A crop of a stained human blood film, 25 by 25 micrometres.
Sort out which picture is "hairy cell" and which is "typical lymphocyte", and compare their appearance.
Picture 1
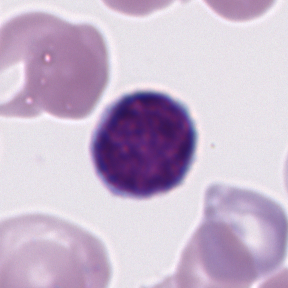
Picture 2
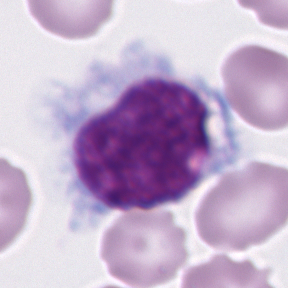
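Picture 1 shows a typical lymphocyte; picture 2 shows a hairy cell. The outline of the typical lymphocyte is smooth and round, with no projections, whereas the margin of the hairy cell is ragged, with many fine hair-like projections of cytoplasm. In the typical lymphocyte the cytoplasm shows only as a very thin rim around the nucleus; in the hairy cell it is pale grey-blue and faint.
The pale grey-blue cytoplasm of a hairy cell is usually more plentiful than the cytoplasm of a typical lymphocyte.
The typical lymphocyte measures about 10 micrometres across, with a round nucleus about 9 micrometres across that shows no indentation or lobes, and no vacuoles are visible in it. The chromatin of the hairy cell is dark purple and finely mottled, without coarse dark blocks, and a small pale pinkish spot lies at the right edge of its nucleus.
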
